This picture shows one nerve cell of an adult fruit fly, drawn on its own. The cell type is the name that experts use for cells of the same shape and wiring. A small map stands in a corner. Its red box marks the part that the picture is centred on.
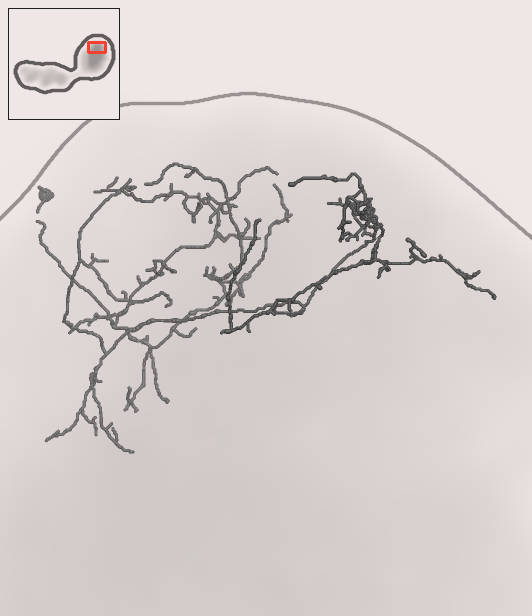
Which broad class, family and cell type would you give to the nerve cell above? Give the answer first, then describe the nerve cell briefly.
Its broad class is central-brain intrinsic neuron. Its family is hemilineage VLPd&p1_posterior. Its cell type is SMP283. Dozens of branch ends can be seen. As drawn here it is wider than it is tall.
